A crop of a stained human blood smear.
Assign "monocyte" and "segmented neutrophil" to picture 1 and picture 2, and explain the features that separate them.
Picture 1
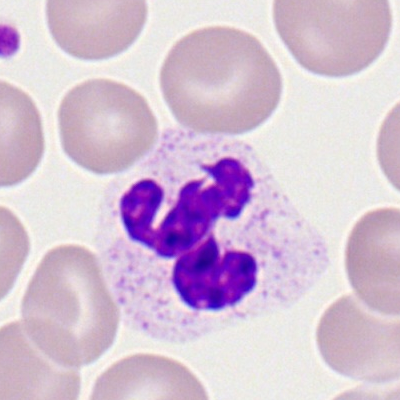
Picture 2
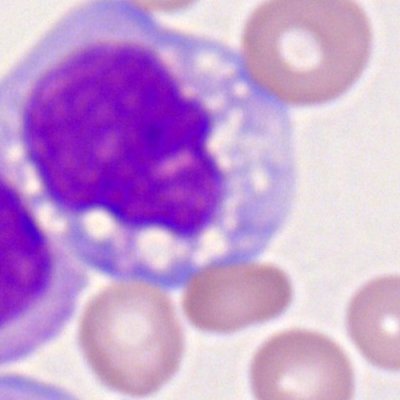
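Picture 1 is a segmented neutrophil; picture 2 is a monocyte. In picture 1 the nucleus forms several separate lobes joined by narrow strands, and its chromatin is dense, dark purple and coarsely clumped.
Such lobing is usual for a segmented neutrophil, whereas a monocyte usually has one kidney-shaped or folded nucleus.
The cytoplasm is abundant and pale pinkish-lilac in picture 1, and pale greyish-blue in picture 2.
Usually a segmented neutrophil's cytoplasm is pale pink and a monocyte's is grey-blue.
Picture 1 shows many fine, small pink-violet granules scattered evenly and no vacuoles; picture 2 shows many small, clear, round vacuoles.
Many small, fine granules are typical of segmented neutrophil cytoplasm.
Both outlines are roughly round, slightly angular and uneven at the edge in picture 1, smooth in picture 2.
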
